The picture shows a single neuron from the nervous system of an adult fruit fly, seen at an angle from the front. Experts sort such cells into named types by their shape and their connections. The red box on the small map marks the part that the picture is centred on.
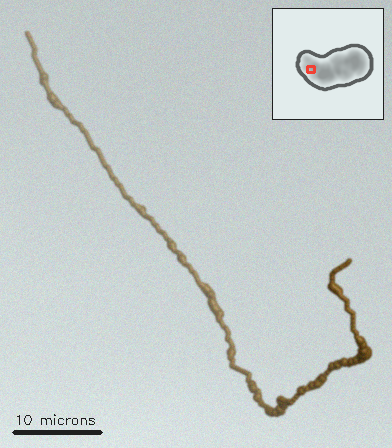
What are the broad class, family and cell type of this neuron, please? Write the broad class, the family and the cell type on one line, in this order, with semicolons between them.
sensory neuron entering the nerve cord; class mechanosensory tactile; SNta29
